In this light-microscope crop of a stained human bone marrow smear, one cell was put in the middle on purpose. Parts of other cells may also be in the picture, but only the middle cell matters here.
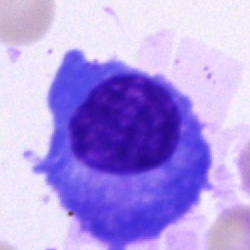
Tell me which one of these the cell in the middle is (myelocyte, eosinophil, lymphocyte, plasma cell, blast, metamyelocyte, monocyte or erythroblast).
plasma cell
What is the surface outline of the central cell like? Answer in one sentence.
A smooth outline is absent here, replaced by ragged stretches or projections.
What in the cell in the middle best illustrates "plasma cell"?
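Identification: plasma cell.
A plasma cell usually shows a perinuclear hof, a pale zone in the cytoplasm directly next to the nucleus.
Here a paler zone of cytoplasm lies just below the nucleus, consistent with a hof. Cytoplasm abundant, deep blue. Outline irregular, edges ragged and bumpy; a rounded lobe of cytoplasm bulges out at the upper left.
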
